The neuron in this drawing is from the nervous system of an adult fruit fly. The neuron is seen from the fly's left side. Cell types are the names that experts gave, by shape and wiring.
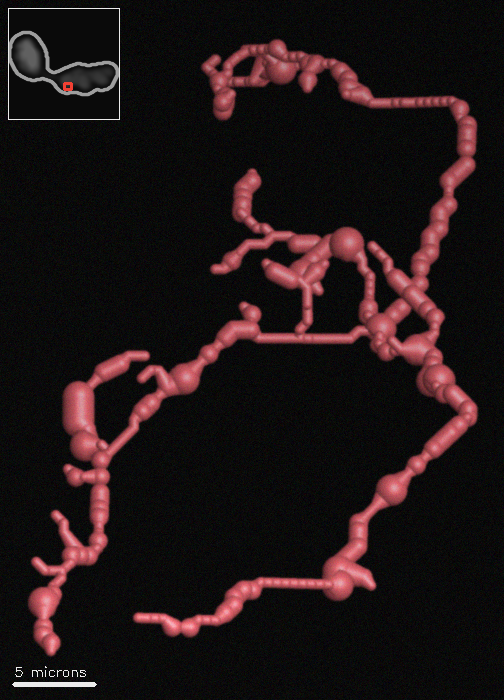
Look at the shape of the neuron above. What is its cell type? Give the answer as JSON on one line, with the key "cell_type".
{"cell_type": "LgLG5"}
